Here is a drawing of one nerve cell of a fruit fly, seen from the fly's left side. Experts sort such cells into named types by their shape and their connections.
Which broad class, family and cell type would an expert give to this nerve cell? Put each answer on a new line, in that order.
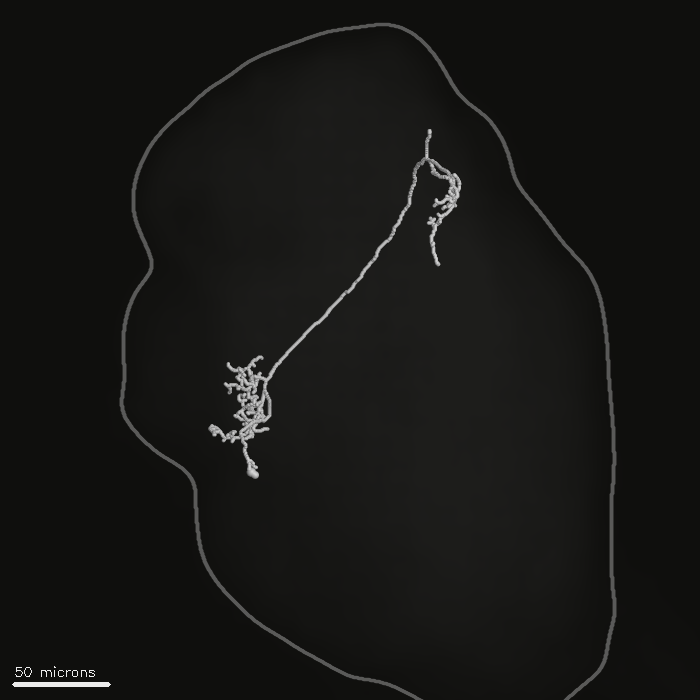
central-brain intrinsic neuron
hemilineage ALlv1
VP1m+VP2_lvPN2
